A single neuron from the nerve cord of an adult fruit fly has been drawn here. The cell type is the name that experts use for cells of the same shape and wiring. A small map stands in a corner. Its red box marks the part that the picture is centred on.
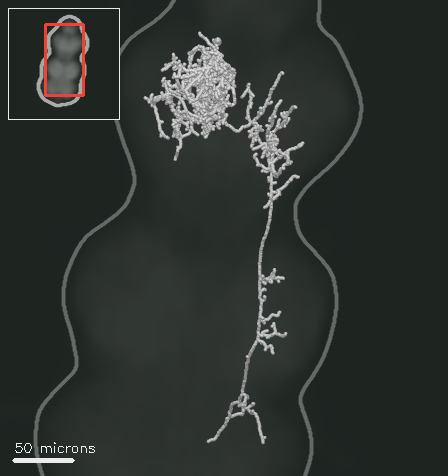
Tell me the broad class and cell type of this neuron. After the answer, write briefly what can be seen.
Its broad class is nerve-cord intrinsic neuron. The cell type is INXXX065. From top to bottom in the picture it spans about 350 microns. The picture shows dozens of branch ends.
